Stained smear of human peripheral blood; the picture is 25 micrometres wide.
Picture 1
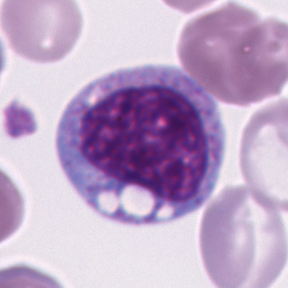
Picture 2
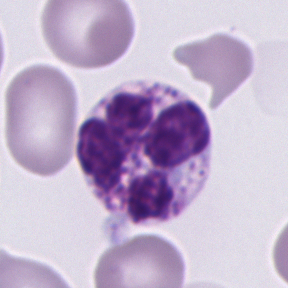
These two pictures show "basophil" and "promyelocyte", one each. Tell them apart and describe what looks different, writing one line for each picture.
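Picture 1 – promyelocyte. The nucleus is oval and unlobed.
Picture 2 – basophil. The nucleus is divided into four lobes.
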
